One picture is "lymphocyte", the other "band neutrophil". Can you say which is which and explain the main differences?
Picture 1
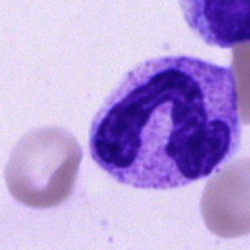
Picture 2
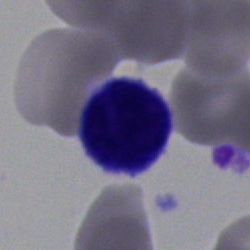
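Taking the pictures in turn, picture 1 is a band neutrophil and picture 2 is a lymphocyte. On outline, picture 1 is roughly oval with a smooth edge, whereas picture 2 is round. On the nucleus, picture 1's is bent into an arch that opens downward.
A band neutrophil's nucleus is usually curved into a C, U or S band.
On chromatin, picture 1's is dense, clumped and deep purple, while picture 2's is very dark blue-purple and densely uniform throughout.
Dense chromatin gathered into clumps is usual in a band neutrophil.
On nucleoli, neither picture shows any.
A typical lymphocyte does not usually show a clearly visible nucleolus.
On cytoplasm, picture 1 shows no vacuoles, while picture 2 has no distinct rim of cytoplasm around its dark nuclear mass and no granules in or around it. On surroundings, a red cell lies separate at the lower left in picture 1, and pale grey disc-shaped cells lie against the cell in picture 2 on its left and right sides.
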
